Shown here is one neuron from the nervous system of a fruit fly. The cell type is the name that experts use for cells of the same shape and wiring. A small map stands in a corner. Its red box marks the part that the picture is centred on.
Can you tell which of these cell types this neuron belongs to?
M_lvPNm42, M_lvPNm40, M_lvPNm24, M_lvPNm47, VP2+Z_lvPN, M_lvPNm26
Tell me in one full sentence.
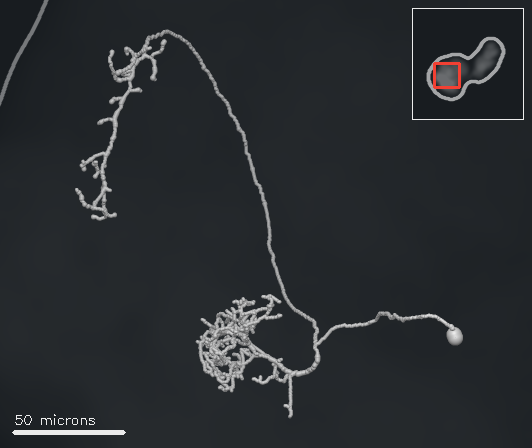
This neuron is typed as M_lvPNm26.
